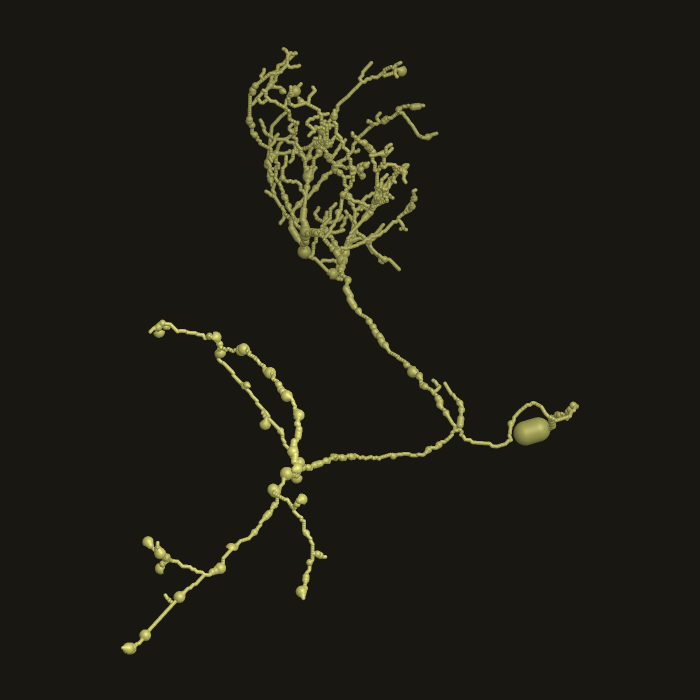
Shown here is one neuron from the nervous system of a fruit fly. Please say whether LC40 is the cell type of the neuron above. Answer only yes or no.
no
